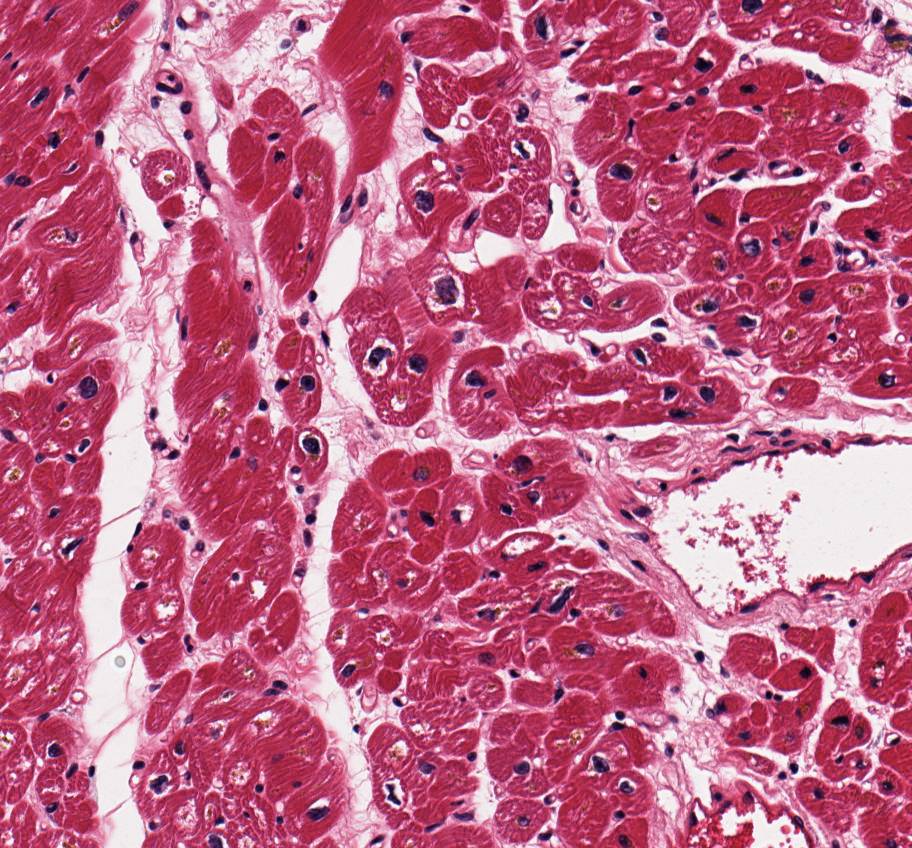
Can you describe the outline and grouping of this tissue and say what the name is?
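Bundles of cardiac muscle fibres, cut mainly in cross and oblique section, fill most of the field. Many fibres show fine yellow-brown granules in a pale clear zone around the nucleus. Pale pink loose connective tissue with scattered small dark spindle-shaped and round nuclei separates the bundles. A thin-walled vessel, right middle, holds a few red blood cells in a largely empty lumen. Tissue: left ventricle of the heart.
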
